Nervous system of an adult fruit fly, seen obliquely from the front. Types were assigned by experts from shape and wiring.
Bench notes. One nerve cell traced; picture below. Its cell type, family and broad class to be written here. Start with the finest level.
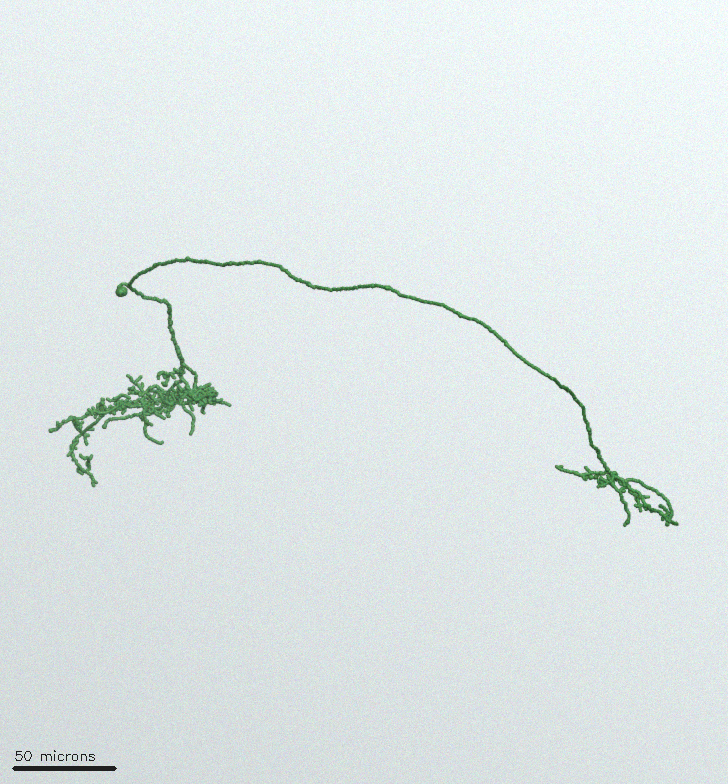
PVLP008_a1; hemilineage VLPd&p1_dorsal; central-brain intrinsic neuron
